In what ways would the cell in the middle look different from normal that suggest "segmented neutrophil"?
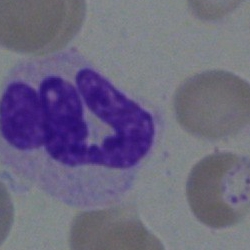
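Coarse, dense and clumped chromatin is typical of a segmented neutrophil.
The chromatin of this segmented neutrophil agrees, being dark purple and coarsely clumped. Its outline is roughly round, and its cytoplasm is abundant and pale pinkish-lilac, containing no large dark-staining granules.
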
